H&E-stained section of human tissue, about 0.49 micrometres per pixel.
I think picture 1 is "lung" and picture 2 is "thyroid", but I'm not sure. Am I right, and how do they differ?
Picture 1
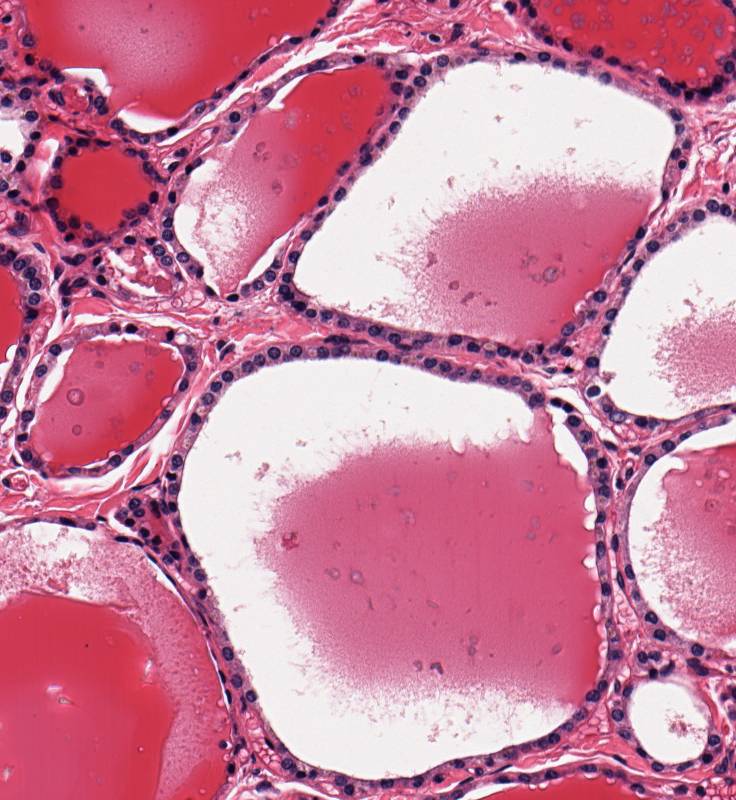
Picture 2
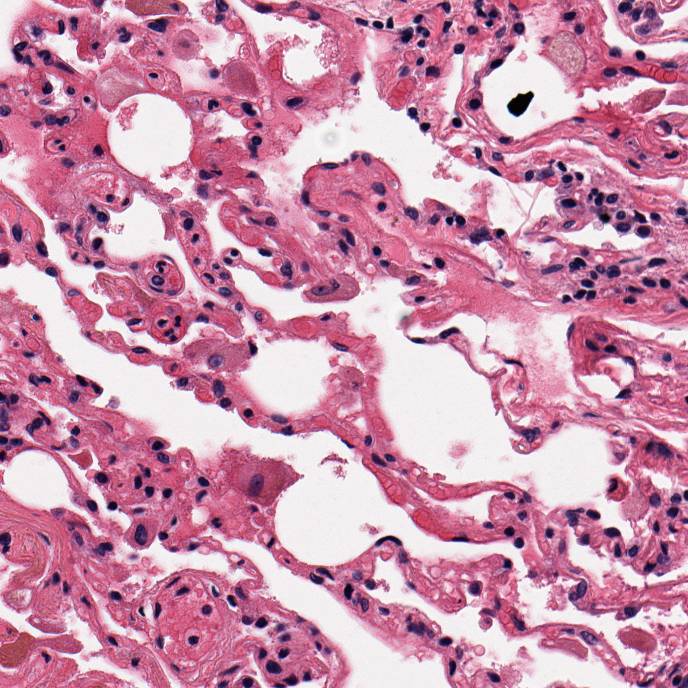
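Thyroid: picture 1. Lung: picture 2. Thyroid: field filled with closed, rounded follicles of varying size, largest in the centre and upper centre, separated only by thin strands of pink fibrous stroma with few cells. Lining: a single layer of flattened to low cuboidal cells; nuclei small, round, dark, evenly spaced, not overlapping.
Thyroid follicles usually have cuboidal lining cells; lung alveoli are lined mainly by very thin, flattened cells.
Lung: thin, branching septa outline many rounded or elongated empty spaces across the field; pale pink, wispy material partly fills some spaces right of centre.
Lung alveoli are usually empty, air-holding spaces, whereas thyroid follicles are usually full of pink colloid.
Lower centre-left: one large cell, abundant pink cytoplasm, big oval nucleus.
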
